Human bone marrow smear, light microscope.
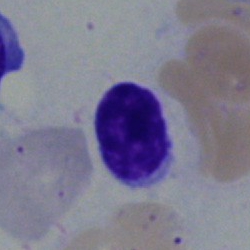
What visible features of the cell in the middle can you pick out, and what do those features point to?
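A smooth oval outline without surface projections encloses a nucleus that fills almost the whole cell. The remaining thin rim of cytoplasm is pale blue, clearest along the lower right edge. Dark purple, clumped chromatin shows small paler patches between the dark masses. This is a lymphocyte.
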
